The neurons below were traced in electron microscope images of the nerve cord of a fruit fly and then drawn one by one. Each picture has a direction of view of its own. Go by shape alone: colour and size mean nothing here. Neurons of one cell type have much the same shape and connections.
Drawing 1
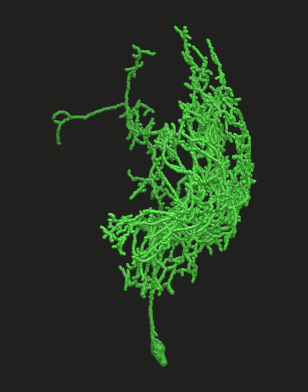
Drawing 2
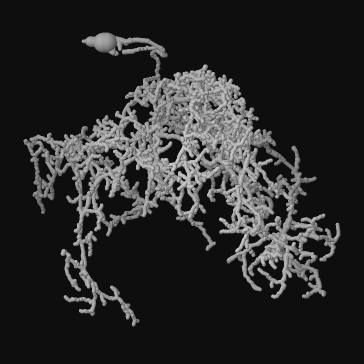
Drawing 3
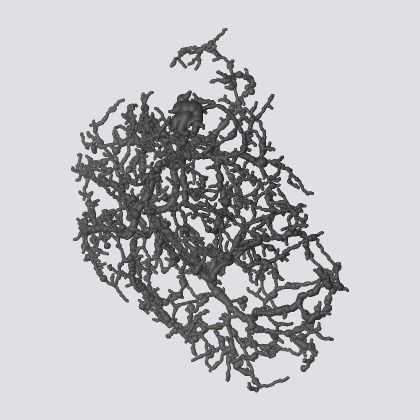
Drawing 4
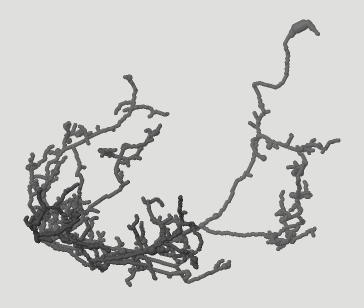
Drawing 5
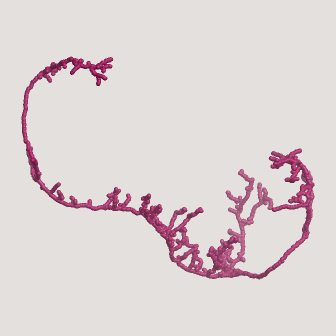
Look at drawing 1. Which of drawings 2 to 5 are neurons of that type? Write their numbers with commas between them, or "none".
2, 3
